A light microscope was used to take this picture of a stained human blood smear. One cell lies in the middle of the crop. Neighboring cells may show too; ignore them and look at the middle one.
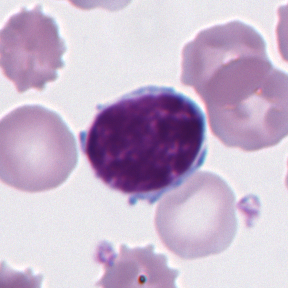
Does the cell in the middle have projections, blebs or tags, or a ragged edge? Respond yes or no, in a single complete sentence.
Yes, the cell is bounded by a rough outline rather than a smooth one.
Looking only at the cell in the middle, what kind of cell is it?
typical lymphocyte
